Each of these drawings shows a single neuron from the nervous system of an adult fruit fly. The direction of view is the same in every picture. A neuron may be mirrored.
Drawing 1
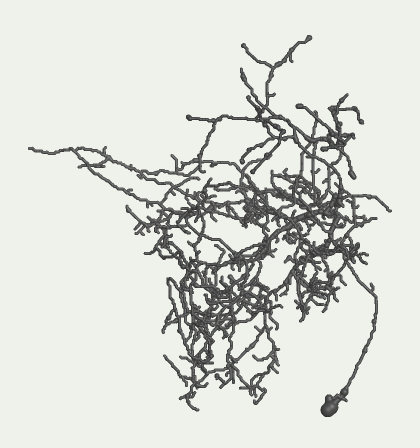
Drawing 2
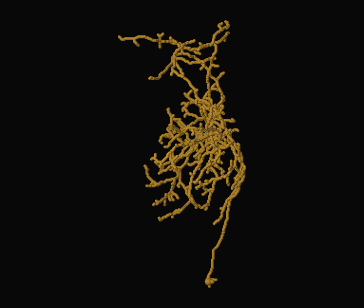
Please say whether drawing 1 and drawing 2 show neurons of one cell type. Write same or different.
different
